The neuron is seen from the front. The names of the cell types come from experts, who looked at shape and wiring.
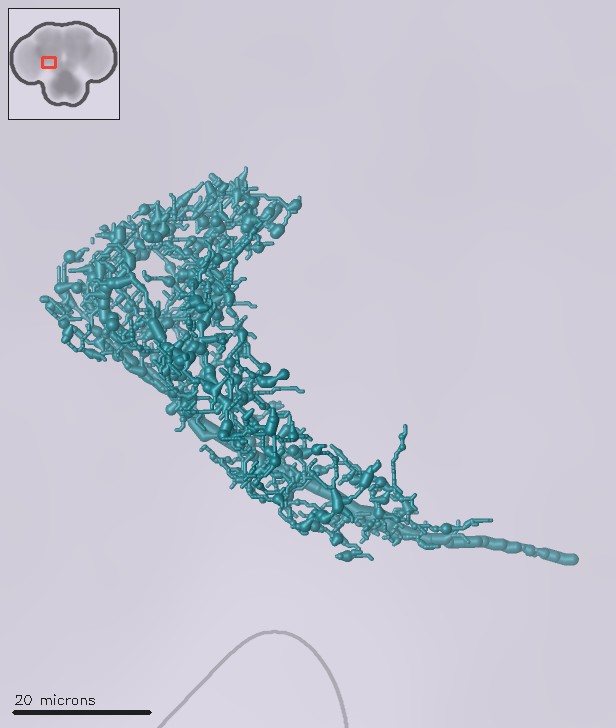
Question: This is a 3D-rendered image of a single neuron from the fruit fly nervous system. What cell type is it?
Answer: WED190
